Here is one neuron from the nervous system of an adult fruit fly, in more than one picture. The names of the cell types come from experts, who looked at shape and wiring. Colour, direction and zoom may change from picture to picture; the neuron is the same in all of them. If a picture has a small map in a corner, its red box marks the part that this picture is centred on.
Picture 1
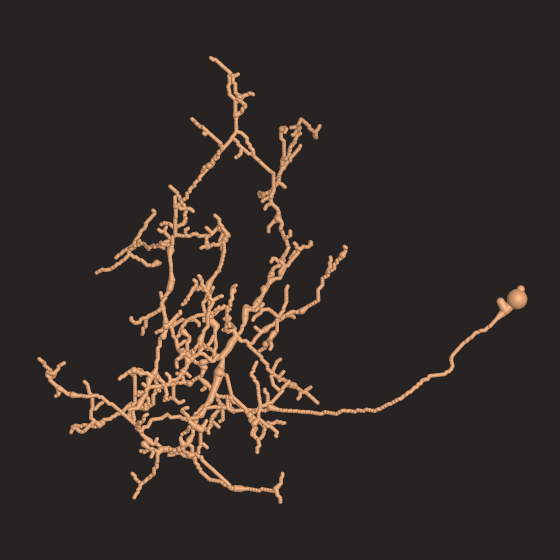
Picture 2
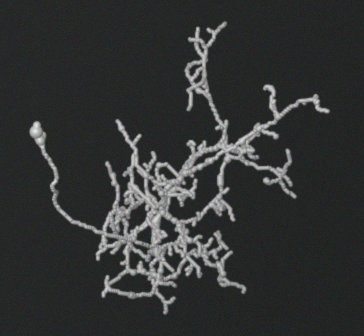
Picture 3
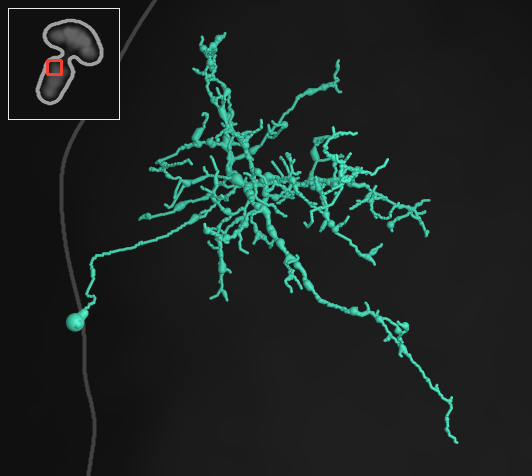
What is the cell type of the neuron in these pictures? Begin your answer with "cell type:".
cell type: IN20A.22A040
